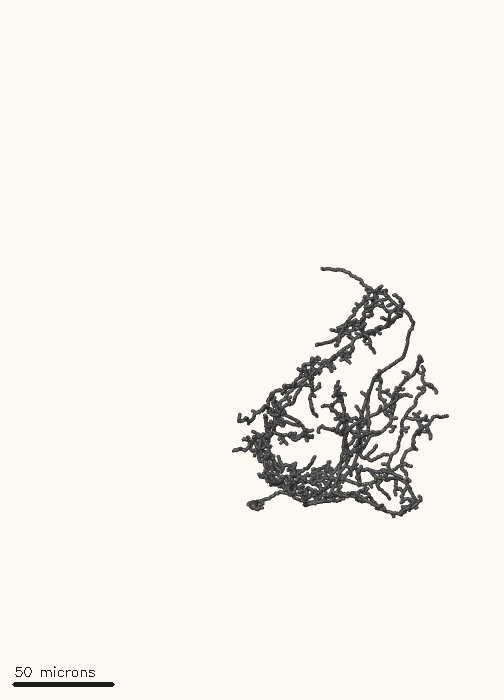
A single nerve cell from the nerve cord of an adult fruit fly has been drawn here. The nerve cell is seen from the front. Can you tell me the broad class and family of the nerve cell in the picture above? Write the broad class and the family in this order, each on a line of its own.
nerve-cord intrinsic neuron
hemilineage 04B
